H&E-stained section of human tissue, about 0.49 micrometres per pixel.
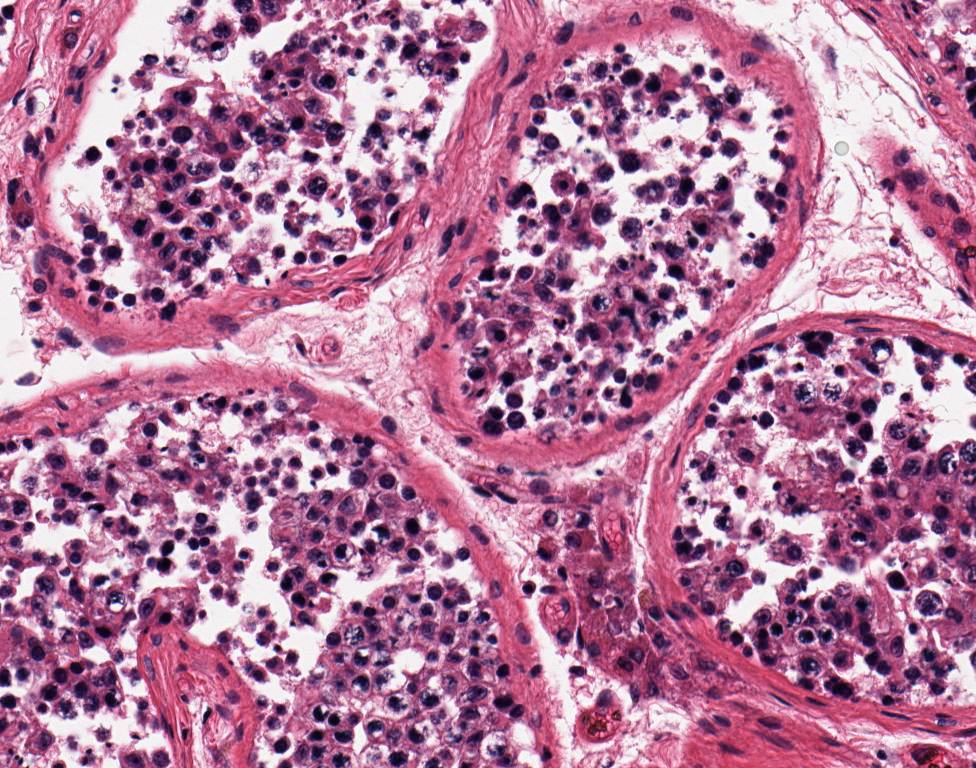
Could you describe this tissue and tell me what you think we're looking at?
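Four large rounded tubule cross-sections fill most of the field, nearly touching each other. Each has a thick, layered pink wall with flattened spindle-shaped nuclei running around it. Inside, the commonest cells are small and round with dense, very dark nuclei, and scattered among them are larger round cells with coarse, clumped chromatin, clearest in the right-hand tubule. So this is testis.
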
